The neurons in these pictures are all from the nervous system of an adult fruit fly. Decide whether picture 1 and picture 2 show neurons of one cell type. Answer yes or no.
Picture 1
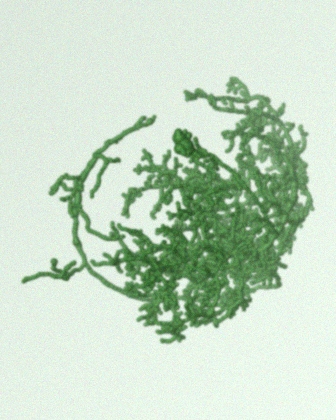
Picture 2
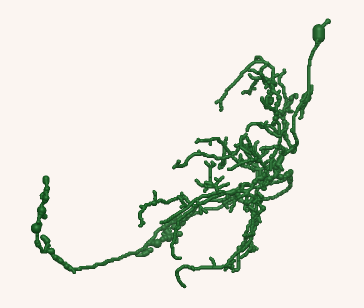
no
